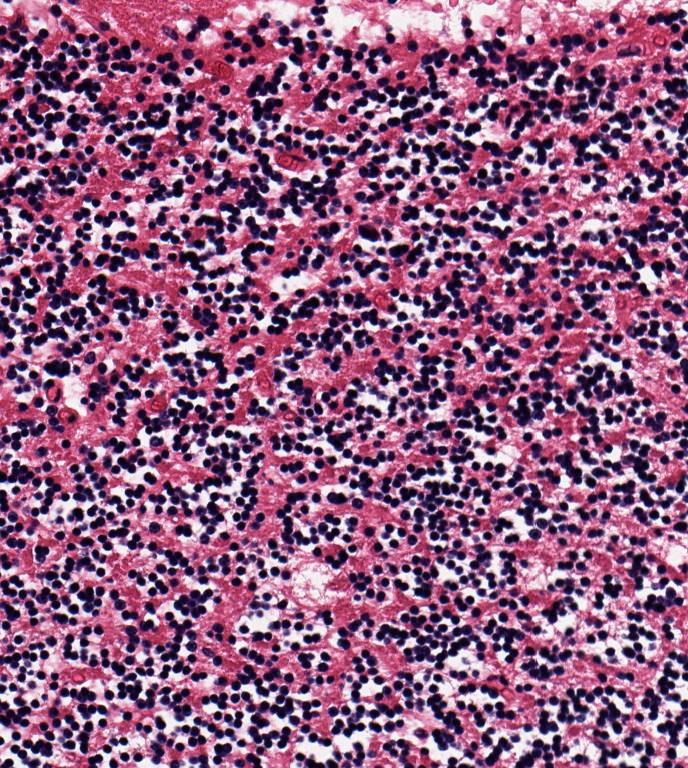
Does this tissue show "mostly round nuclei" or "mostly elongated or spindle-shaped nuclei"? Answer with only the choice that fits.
Mostly round nuclei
